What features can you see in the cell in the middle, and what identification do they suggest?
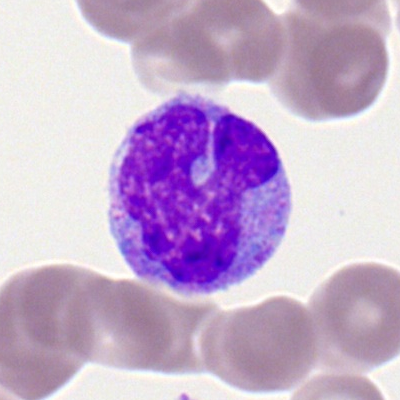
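Round in outline, the cell has a lobed nucleus into which a narrow cleft cuts from the top. No nucleoli are visible. Fine pink-red granules are scattered across the cell, over the nucleus as well. It is a monocyte.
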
